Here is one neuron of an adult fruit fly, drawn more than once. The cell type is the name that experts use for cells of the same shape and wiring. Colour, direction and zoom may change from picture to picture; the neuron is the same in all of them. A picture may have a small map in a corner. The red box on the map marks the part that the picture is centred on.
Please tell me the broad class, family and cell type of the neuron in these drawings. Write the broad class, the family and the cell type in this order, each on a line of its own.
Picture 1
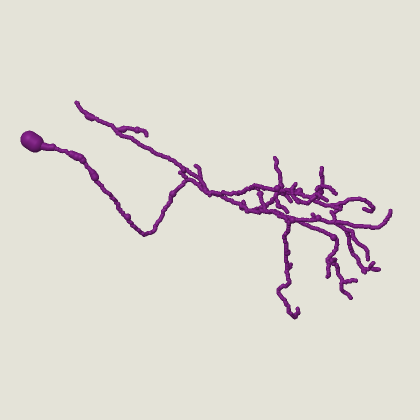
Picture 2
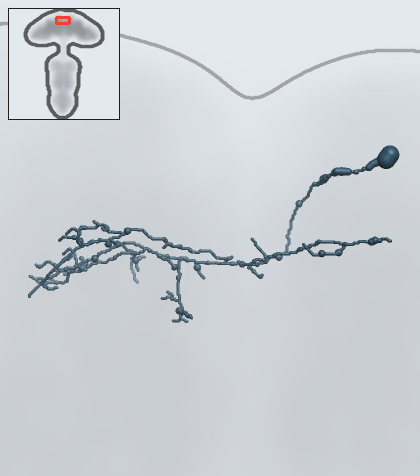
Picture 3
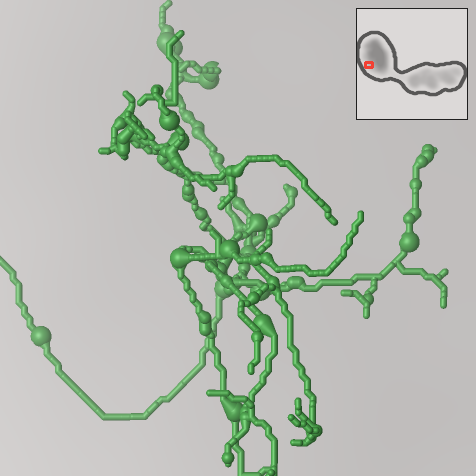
central-brain intrinsic neuron
hemilineage TRdm
GNG275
